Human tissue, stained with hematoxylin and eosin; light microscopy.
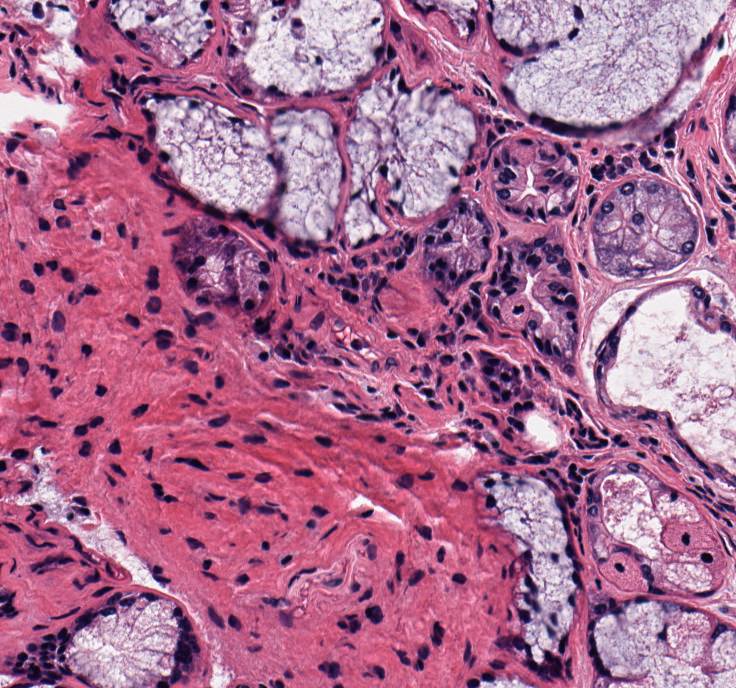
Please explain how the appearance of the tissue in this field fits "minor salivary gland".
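This is minor salivary gland. Most of its glandular units, which line the top, right and bottom edges, are mucous acini with pale, lacy, bubbly cytoplasm and flattened nuclei pressed against their bases.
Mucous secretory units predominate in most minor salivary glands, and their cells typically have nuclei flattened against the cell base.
At the centre right, a few small acini differ: their cytoplasm is purple and granular, and their nuclei are round and basal. A solid pink fibrous mass fills the lower left, and no fat cells are present.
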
